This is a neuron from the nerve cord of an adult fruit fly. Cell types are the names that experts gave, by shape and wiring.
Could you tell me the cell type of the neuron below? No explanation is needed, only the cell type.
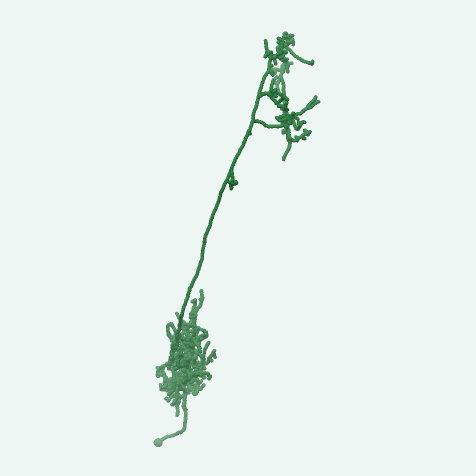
INXXX110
